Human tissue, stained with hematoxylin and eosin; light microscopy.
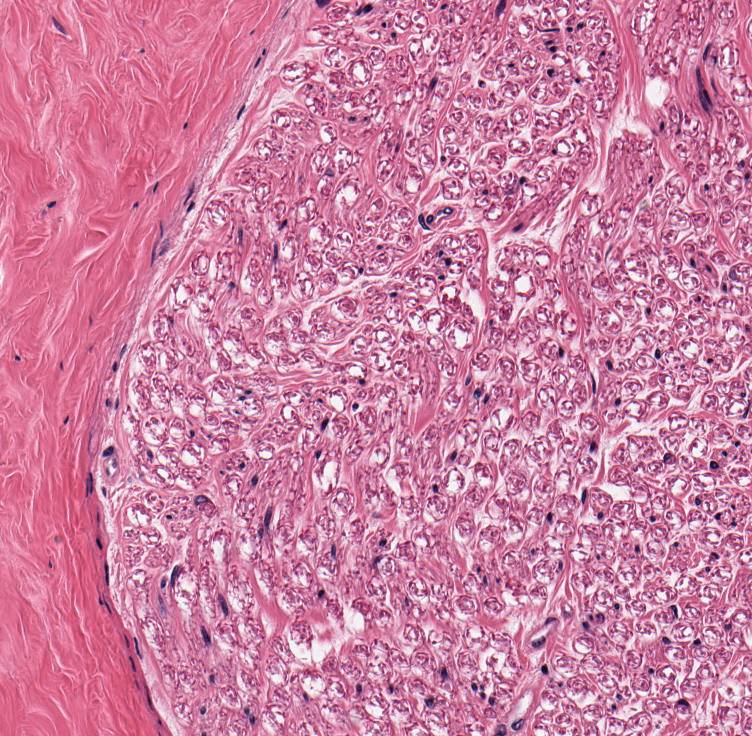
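Tibial nerve: tightly packed small round profiles form a large bundle at centre and right, curved on its left. Most fibres, cut across, show a pink dot ringed by a pale, frothy sheath. Flattened cells with elongated dark nuclei line its left edge along the curve.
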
